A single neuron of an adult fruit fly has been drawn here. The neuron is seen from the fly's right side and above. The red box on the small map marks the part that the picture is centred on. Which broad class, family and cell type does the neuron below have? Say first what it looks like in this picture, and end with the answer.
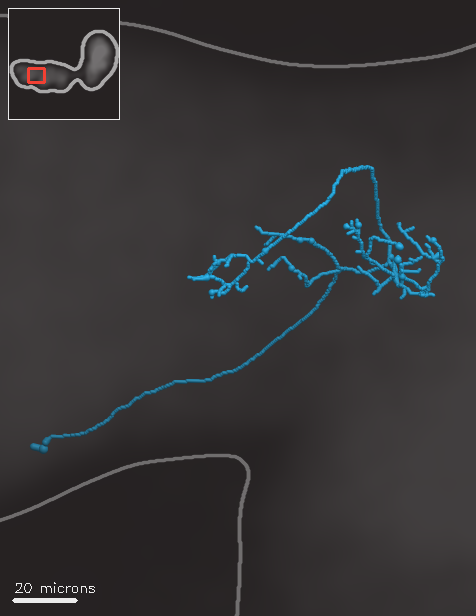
Its cell body lies at the lower left of the picture. By the scale bar it is about 130 microns wide in this view. It is a nerve-cord intrinsic neuron. The family is hemilineage 02A. It is of cell type IN02A052.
